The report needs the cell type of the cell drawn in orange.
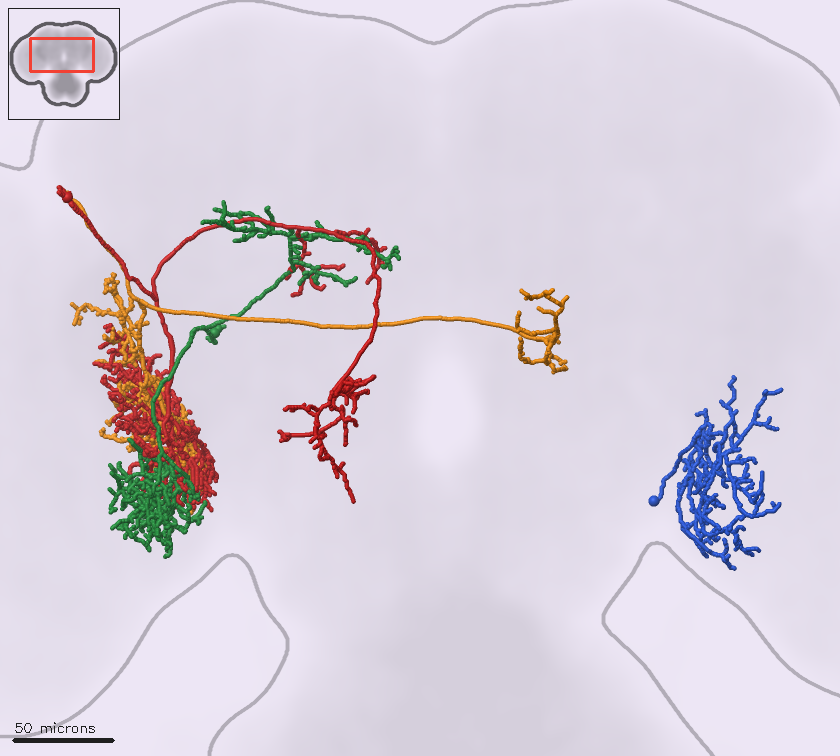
LC19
